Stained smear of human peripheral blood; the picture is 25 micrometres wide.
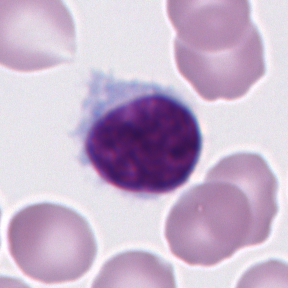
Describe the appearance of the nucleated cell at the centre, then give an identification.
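Start with the cytoplasm: pale blue, and widest on the upper-left side, where its edge frays into fine hair-like projections. Now the nucleus, round to slightly oval with no indentation or lobes; its chromatin is dark purple, condensed and mottled. It measures about 10 by 8 micrometres and fills about 70% of the cell's area, while the cell is about 12 by 10 micrometres, about 1.5 times as wide as a whole red cell in view. This is a hairy cell.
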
